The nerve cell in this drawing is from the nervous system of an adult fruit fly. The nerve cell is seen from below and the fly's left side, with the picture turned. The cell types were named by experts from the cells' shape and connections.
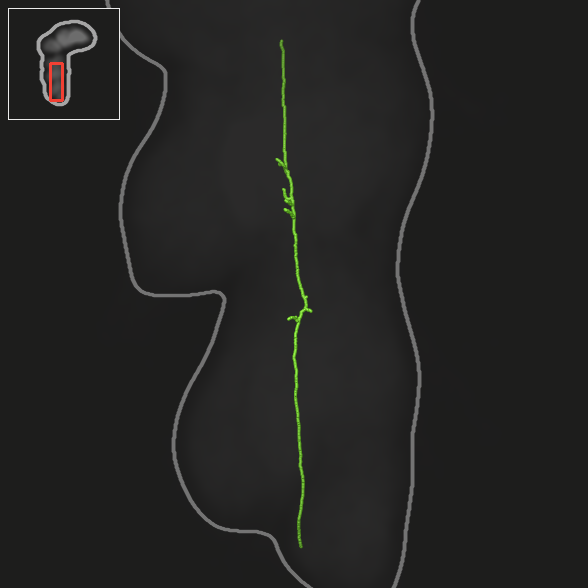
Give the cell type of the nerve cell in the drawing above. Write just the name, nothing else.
SNpp20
